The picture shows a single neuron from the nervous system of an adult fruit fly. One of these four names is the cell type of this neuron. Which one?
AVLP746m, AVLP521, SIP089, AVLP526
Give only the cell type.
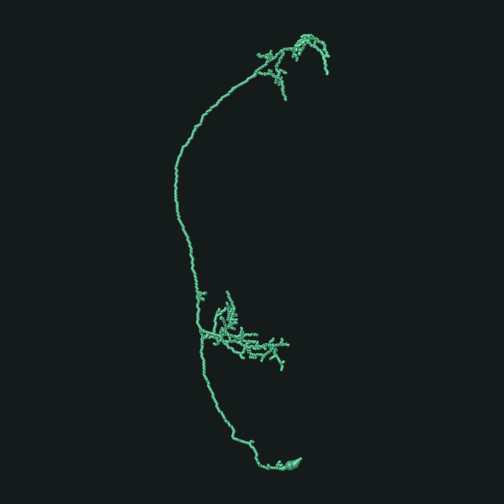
SIP089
